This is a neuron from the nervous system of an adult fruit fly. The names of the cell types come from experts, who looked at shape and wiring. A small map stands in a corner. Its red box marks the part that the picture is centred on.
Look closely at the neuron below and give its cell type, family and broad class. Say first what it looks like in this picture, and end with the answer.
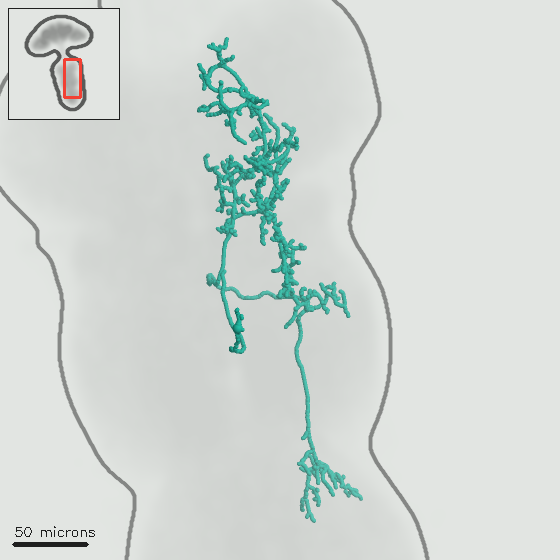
It is in the nerve cord and does not reach the brain. The cell body is in the middle of the picture. The picture shows dozens of branch ends. Its cell type is IN06B022. Its family is hemilineage 06B. Its broad class is nerve-cord intrinsic neuron.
